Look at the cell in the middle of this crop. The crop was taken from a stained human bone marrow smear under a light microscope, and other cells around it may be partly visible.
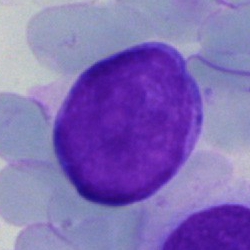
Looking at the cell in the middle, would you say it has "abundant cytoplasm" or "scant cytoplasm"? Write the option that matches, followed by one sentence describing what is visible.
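Scant cytoplasm. The nucleus fills almost the whole cell.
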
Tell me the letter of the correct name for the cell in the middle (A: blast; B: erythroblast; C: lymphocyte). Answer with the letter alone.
A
